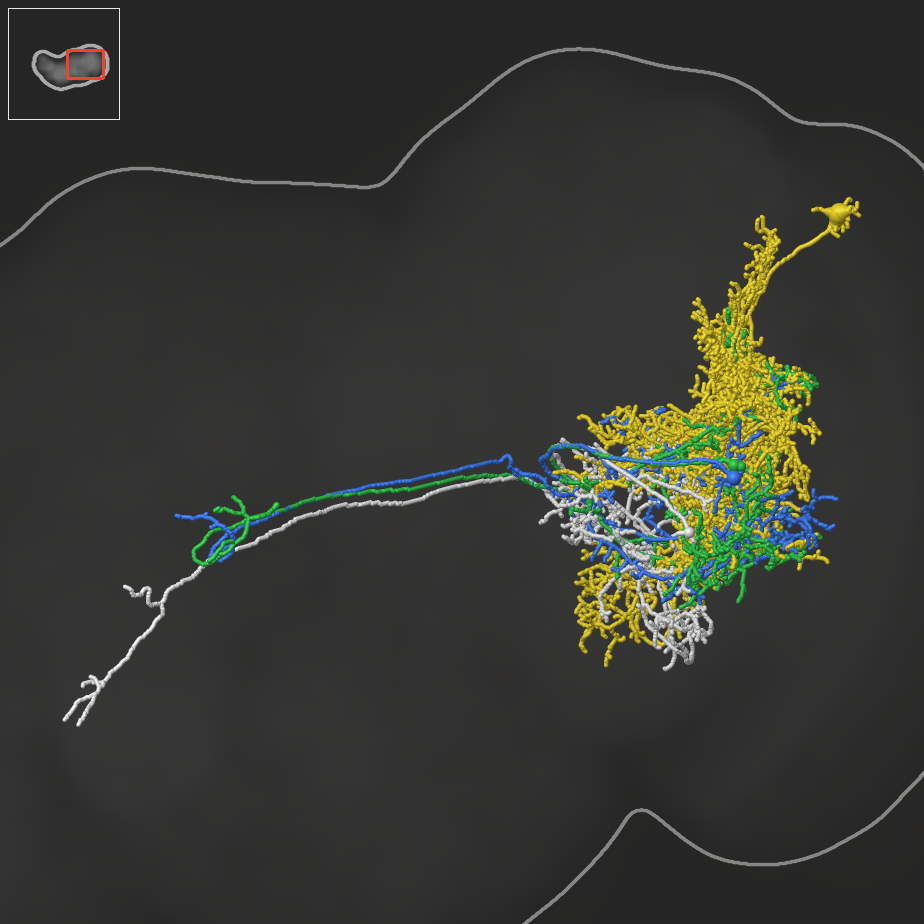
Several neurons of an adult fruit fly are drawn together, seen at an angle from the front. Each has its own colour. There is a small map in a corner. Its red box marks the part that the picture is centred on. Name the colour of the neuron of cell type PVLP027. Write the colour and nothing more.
green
